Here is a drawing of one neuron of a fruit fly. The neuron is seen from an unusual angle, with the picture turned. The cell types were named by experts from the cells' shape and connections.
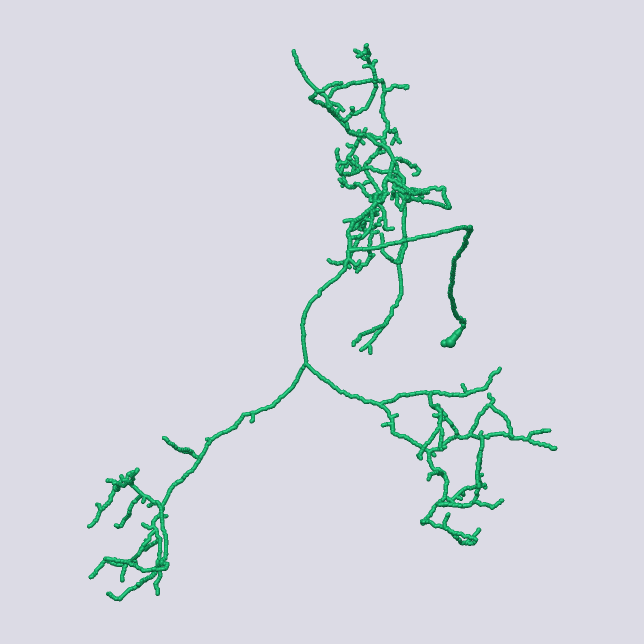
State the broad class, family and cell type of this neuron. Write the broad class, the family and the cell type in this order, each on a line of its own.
central-brain intrinsic neuron
hemilineage PSa1
CL122_a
